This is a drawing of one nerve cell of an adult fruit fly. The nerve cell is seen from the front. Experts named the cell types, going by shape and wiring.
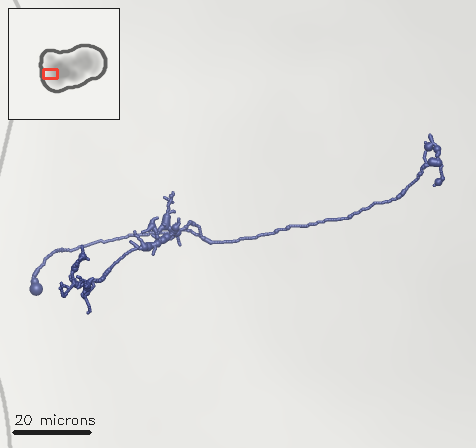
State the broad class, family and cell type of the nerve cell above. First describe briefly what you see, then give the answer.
By the scale bar it is about 110 microns wide in this view. As drawn here it is wider than it is tall. This is an optic-lobe intrinsic neuron. Its family is T. Its cell type is T2a.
